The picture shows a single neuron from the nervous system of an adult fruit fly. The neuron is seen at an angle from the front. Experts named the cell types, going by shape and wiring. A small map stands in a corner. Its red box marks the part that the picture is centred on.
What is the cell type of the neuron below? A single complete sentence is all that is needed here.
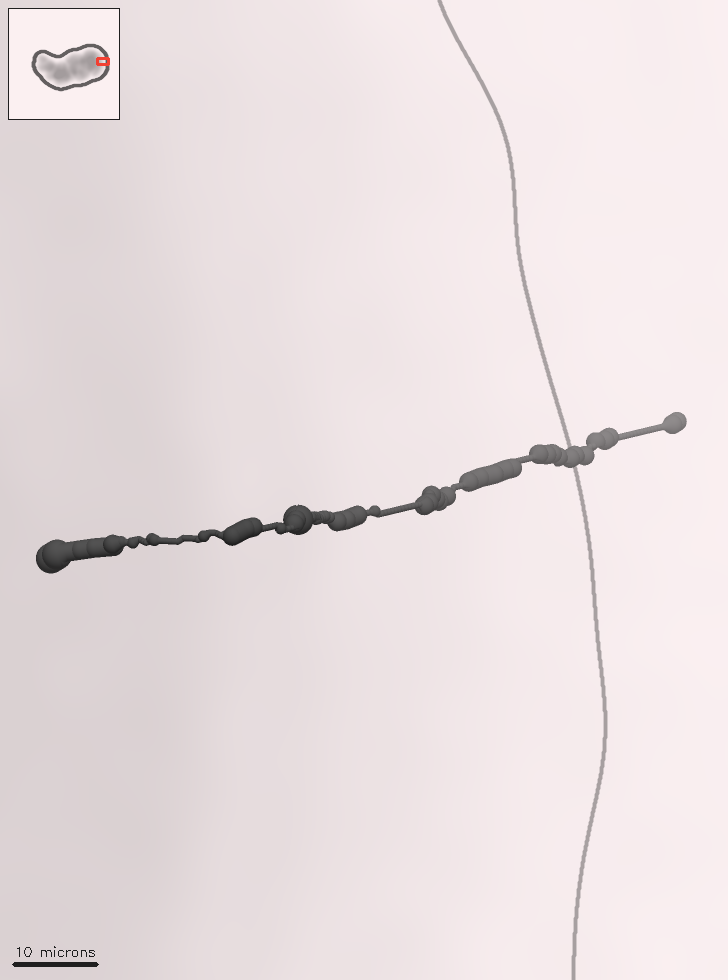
By type, the neuron is R7y.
